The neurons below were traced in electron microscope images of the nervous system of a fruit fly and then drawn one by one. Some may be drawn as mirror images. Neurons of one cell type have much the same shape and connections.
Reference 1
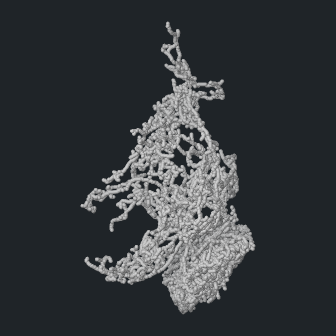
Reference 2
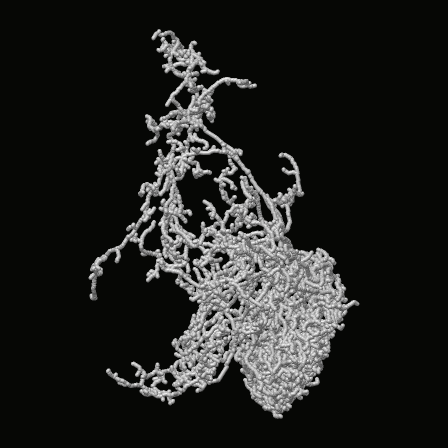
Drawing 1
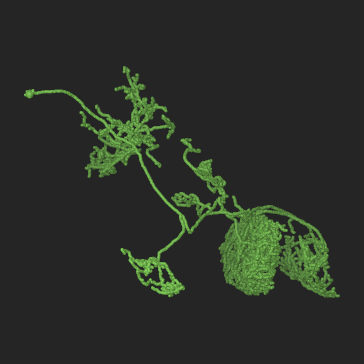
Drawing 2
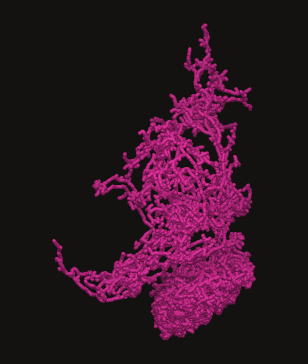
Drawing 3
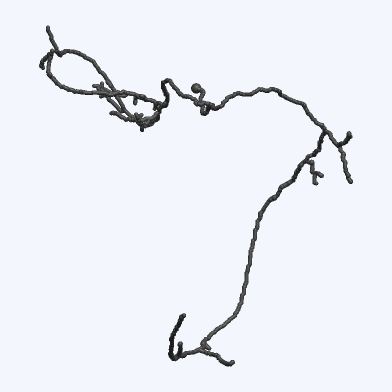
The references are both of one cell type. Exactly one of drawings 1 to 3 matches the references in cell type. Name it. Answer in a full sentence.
The neuron in drawing 2 is of the same cell type.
